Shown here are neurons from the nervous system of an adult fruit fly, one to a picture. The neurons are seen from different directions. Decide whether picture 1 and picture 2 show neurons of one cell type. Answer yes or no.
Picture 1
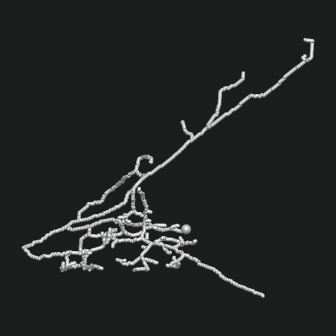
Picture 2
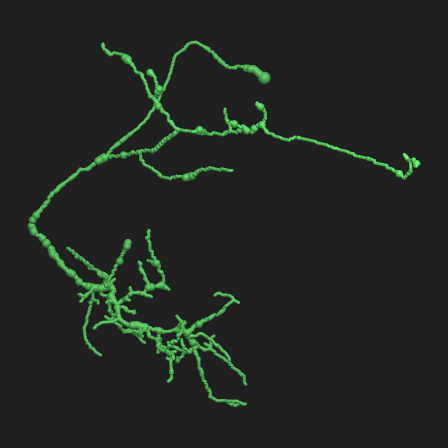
yes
